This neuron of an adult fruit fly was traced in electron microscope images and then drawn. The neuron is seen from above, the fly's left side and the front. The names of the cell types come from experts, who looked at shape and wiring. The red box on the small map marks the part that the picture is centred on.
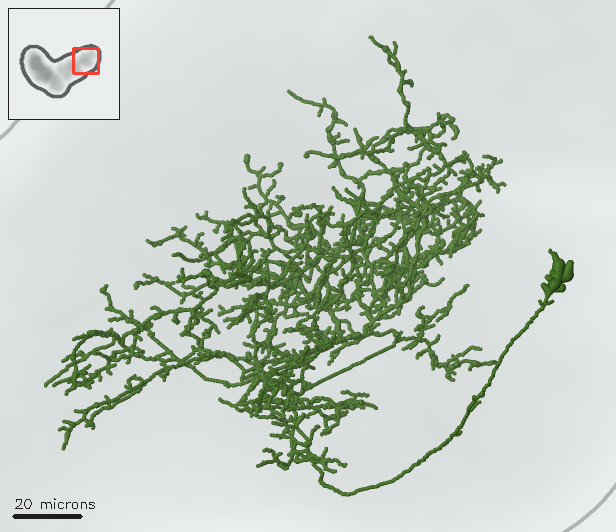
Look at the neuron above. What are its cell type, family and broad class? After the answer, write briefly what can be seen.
Its cell type is IN09B005. Its family is hemilineage 09B. It is a nerve-cord intrinsic neuron. Its cell body lies on the right of the picture. By the scale bar it is about 160 microns wide in this view. More than a hundred branch ends can be seen.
